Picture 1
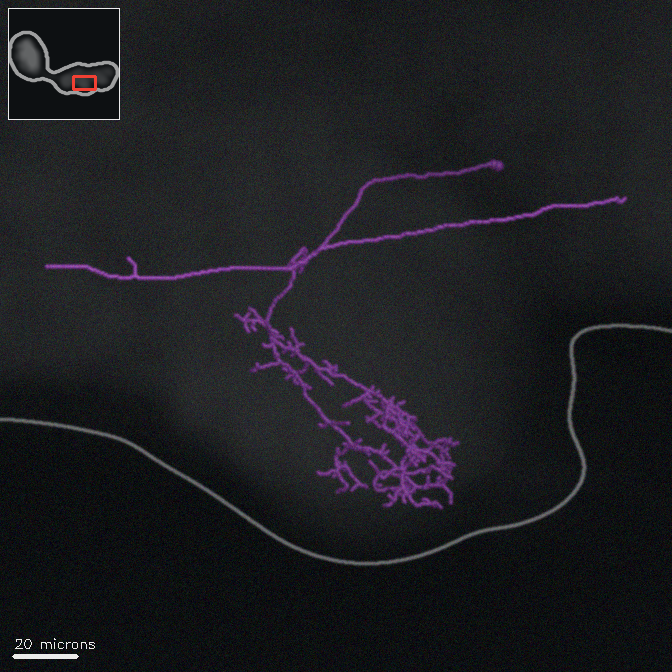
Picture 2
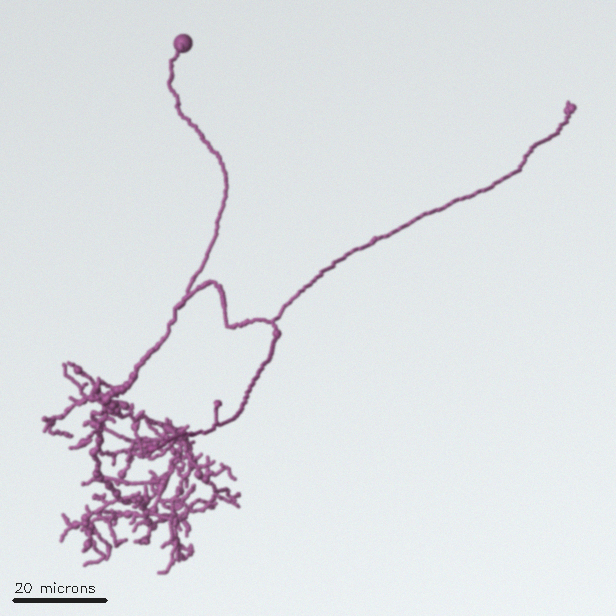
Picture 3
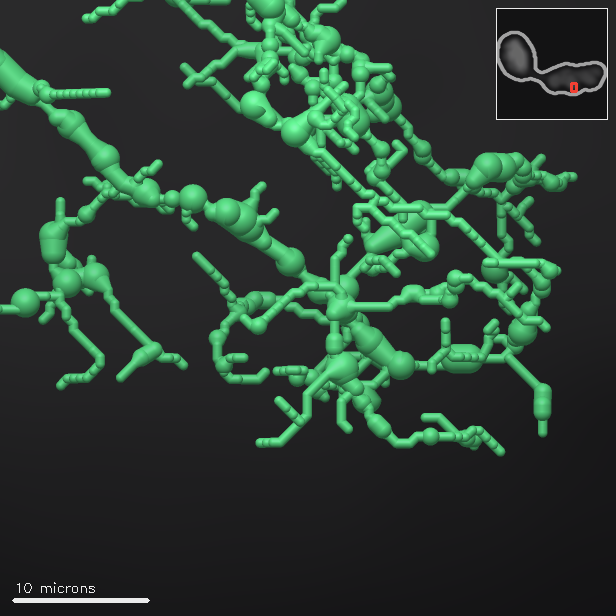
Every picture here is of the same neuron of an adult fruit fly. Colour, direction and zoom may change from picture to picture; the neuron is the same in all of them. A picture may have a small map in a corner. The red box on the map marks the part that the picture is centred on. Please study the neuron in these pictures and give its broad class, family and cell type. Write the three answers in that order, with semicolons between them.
nerve-cord intrinsic neuron; hemilineage 23B; IN23B074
